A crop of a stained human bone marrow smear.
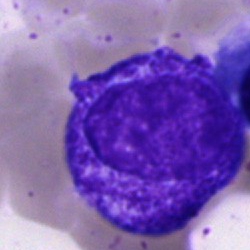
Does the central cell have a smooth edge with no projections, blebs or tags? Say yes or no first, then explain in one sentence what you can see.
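No. The upper edge of the cell carries small irregular blebs.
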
